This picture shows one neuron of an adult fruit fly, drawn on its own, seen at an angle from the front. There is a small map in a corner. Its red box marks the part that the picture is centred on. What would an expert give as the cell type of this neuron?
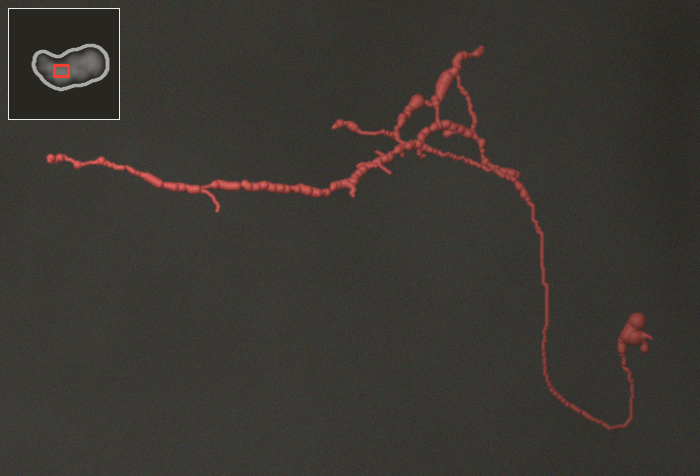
IN03B086_c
